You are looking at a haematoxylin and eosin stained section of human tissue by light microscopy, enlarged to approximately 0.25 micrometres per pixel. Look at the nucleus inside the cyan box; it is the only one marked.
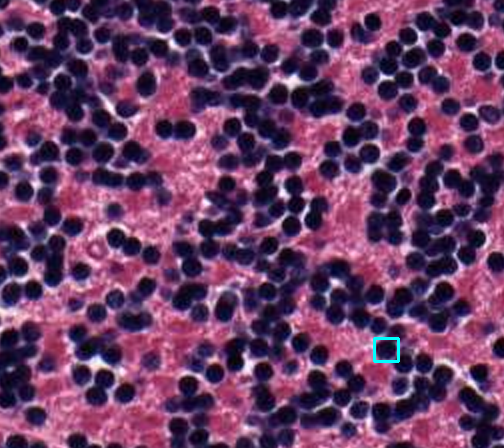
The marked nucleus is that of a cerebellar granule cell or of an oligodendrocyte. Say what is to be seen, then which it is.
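The nucleus is round and densely, evenly dark, with no internal detail showing at this scale. The nucleus is about the same size as the many crowded nuclei around it. Almost no cytoplasm is visible; at most a thin pale rim surrounds the nucleus. Type of cell: cerebellar granule cell.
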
